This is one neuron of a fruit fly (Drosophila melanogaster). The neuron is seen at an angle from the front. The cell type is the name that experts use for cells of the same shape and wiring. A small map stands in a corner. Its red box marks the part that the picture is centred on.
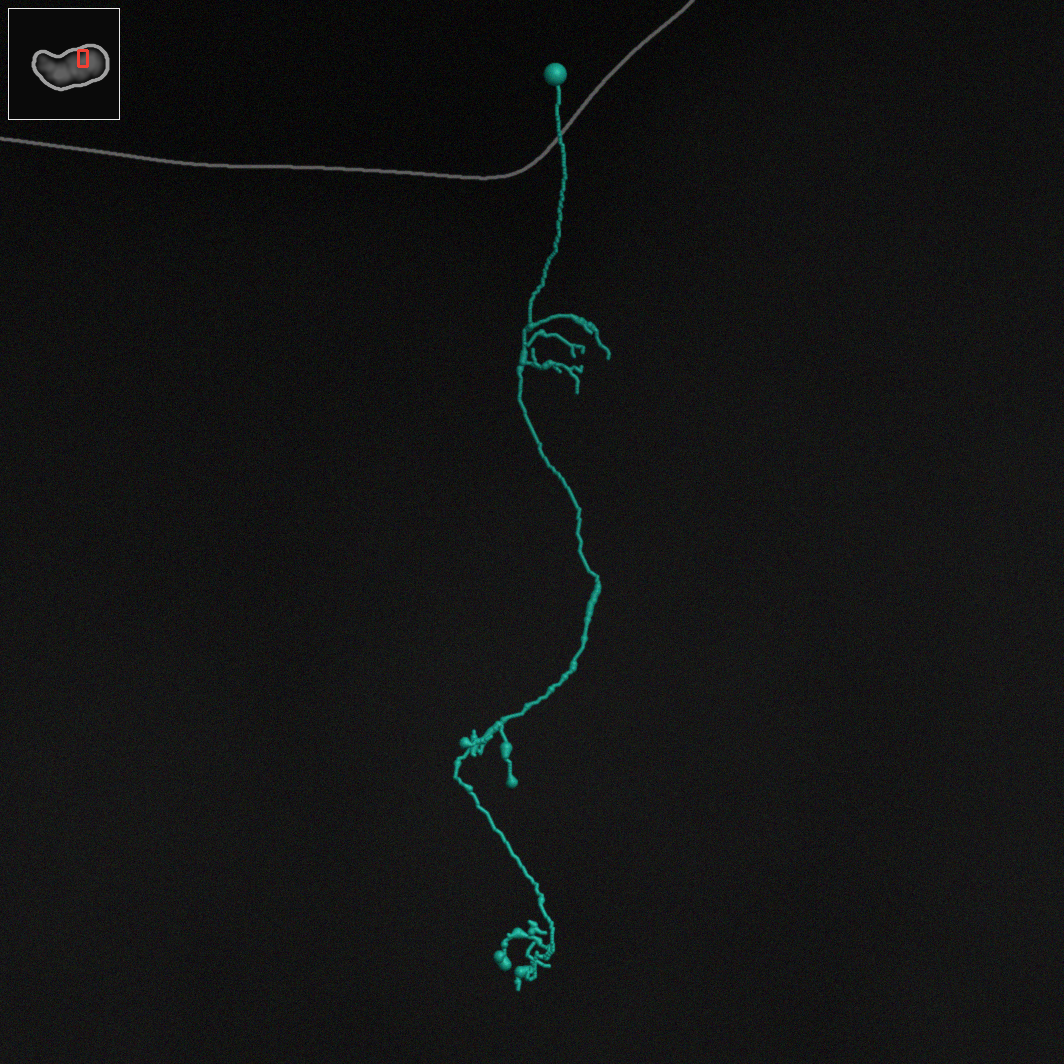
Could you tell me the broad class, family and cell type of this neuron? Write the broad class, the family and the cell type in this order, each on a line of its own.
central-brain intrinsic neuron
class CX
PFNp_a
